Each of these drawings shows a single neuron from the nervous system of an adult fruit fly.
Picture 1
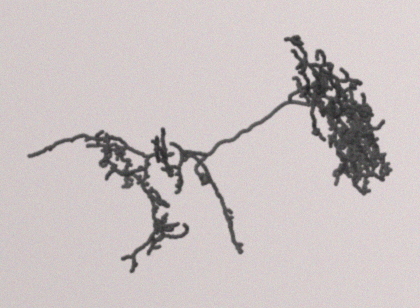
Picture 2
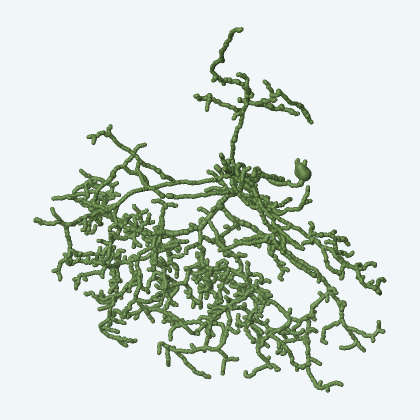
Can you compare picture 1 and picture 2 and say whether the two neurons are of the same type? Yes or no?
yes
